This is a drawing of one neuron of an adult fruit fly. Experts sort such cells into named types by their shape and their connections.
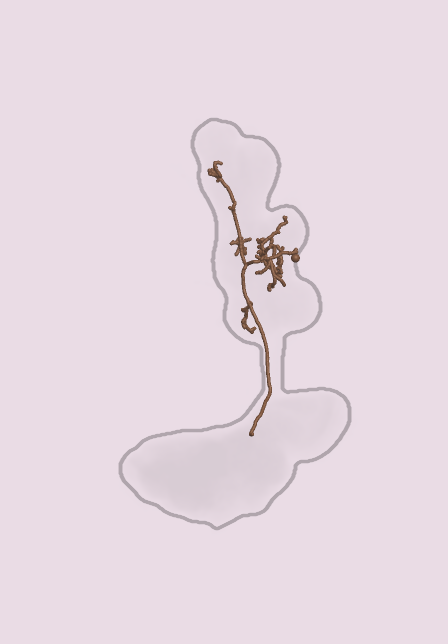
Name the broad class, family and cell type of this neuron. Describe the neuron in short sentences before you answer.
As drawn here it is more than twice as tall as it is wide. This is an ascending neuron. Its family is hemilineage 07B. Its cell type is AN07B045.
